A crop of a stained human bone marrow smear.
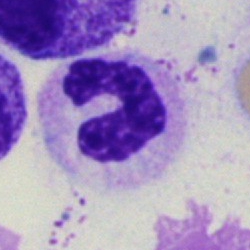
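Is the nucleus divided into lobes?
No; it is a single unsegmented band bent into a C shape, its hollow opening toward the left.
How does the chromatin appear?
Dark purple and coarsely clumped.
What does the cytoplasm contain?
Fine, faint pinkish granules.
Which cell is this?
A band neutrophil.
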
